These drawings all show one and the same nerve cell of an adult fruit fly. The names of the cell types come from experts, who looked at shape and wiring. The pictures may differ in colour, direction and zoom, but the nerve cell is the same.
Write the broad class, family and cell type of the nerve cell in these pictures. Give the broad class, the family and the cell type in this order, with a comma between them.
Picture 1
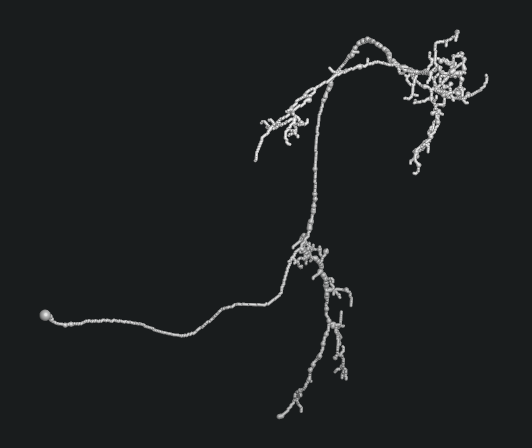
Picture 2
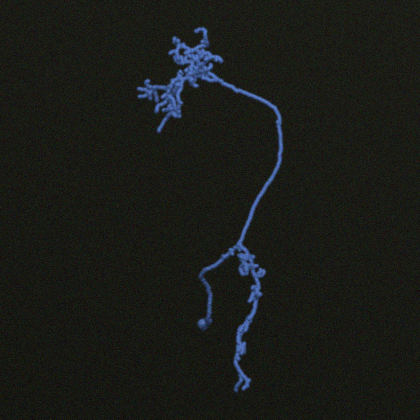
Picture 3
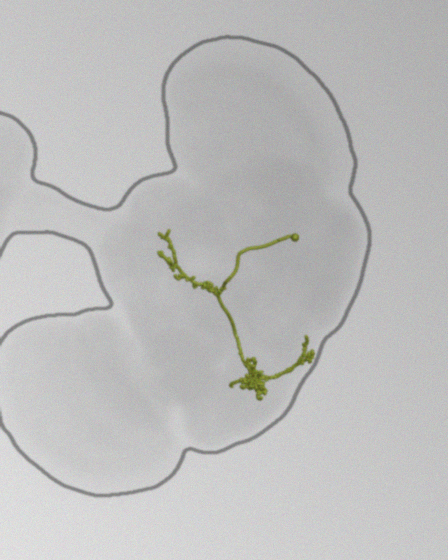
central-brain intrinsic neuron, hemilineage CREa1_ventral, mAL_m6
